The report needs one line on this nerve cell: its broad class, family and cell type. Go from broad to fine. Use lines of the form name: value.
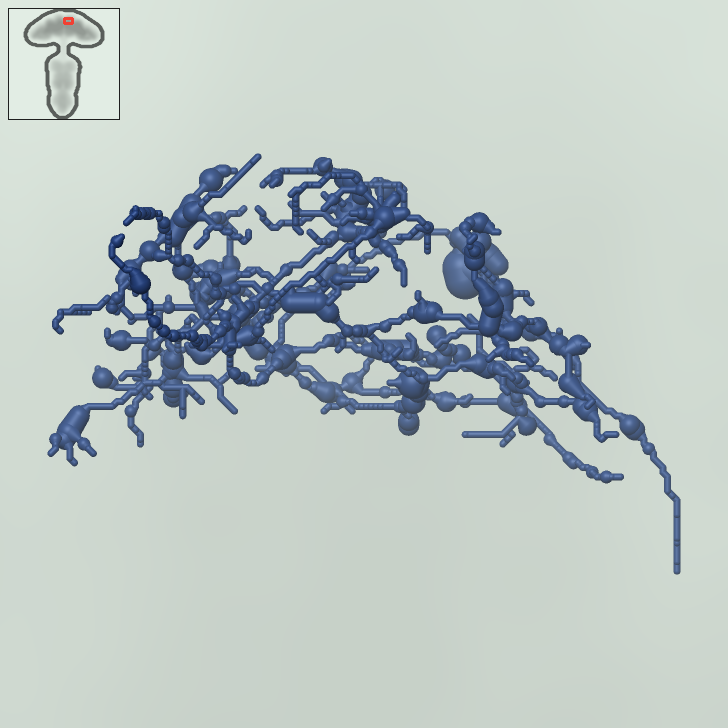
broad class: central-brain intrinsic neuron
family: hemilineage TRdm
cell type: GNG606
